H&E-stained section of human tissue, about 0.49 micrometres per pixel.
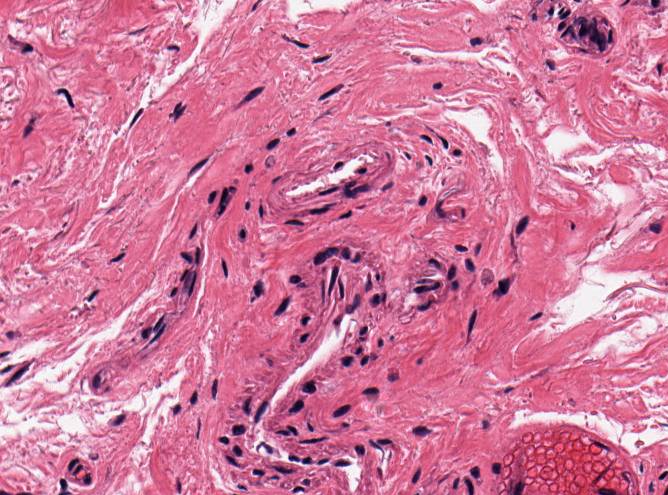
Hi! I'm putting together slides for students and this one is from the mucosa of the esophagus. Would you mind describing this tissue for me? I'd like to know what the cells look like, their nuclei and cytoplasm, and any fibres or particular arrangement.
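Dense pink collagen bundles make up the field, running in interwoven, varying directions. Collagen is far more abundant than cells, and nuclei are sparse; most are dark, elongated and spindle-shaped. Around the central small vessels the nuclei are more crowded than in the surrounding collagen.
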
